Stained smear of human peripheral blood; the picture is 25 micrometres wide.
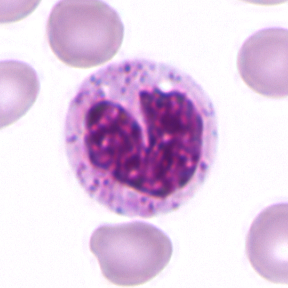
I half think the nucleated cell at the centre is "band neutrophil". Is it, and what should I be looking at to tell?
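A round, smooth outline encloses a nucleus notched by a deep cleft that enters from the top. The chromatin is coarse and dark purple, and no nucleoli are visible. A rim of pale pinkish-lilac cytoplasm surrounds the nucleus on all sides.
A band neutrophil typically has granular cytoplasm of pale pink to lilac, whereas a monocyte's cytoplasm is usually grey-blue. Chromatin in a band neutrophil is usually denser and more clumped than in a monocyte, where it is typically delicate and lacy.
Both the pinkish-lilac cytoplasm and the coarse chromatin of this cell therefore side with band neutrophil and against monocyte.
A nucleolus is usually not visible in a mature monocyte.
The absence of visible nucleoli therefore does not weigh against monocyte. The name band neutrophil fits this cell.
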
